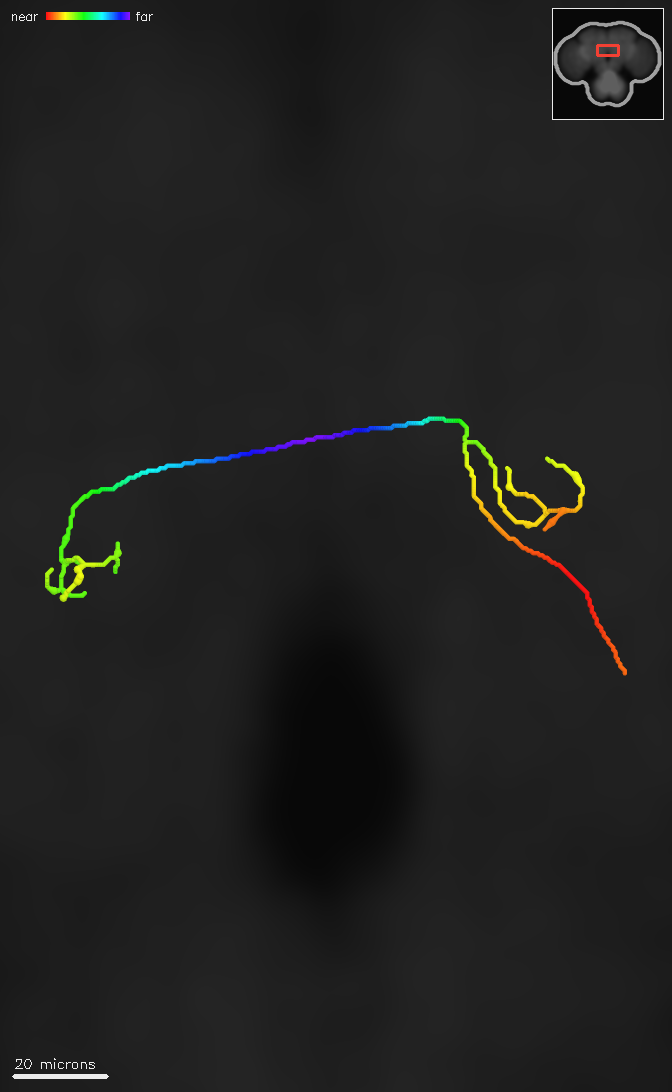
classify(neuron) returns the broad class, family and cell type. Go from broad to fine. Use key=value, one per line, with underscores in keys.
broad_class=sensory neuron entering the brain
family=class olfactory
cell_type=ORN_DA2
